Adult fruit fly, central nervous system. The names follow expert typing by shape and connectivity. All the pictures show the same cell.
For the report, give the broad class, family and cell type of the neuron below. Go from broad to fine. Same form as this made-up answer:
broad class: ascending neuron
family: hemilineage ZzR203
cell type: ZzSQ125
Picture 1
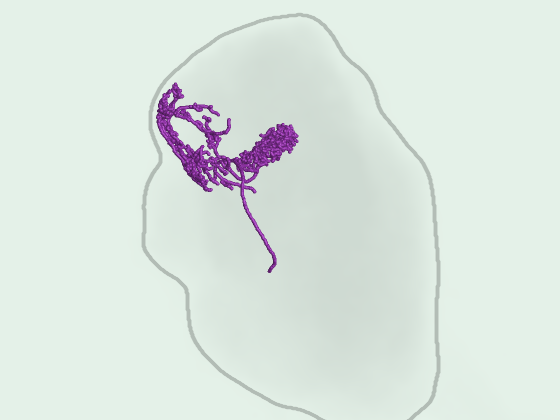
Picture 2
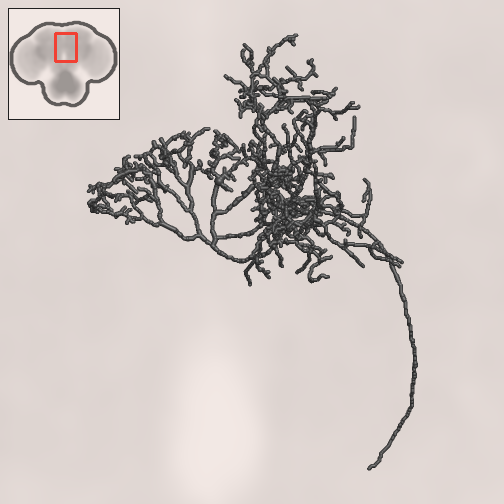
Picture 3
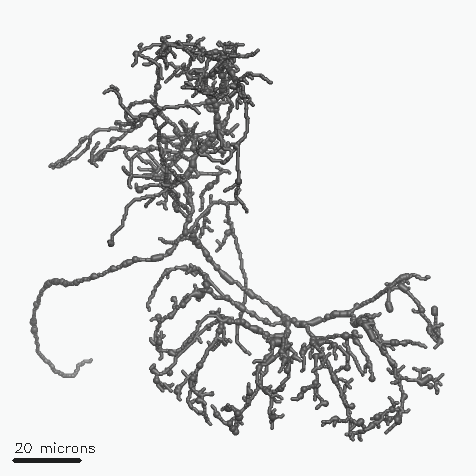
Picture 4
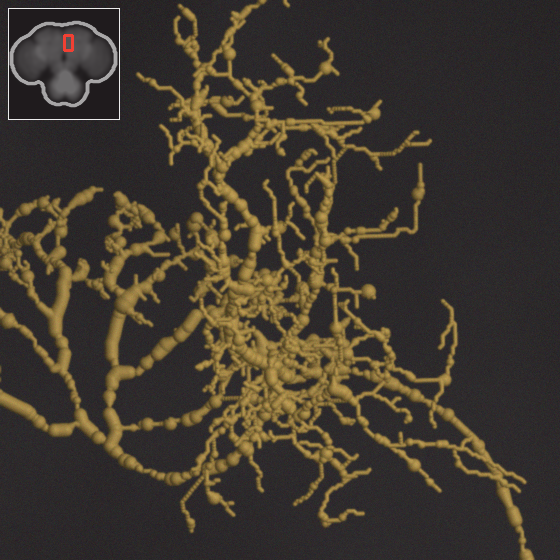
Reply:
broad class: central-brain intrinsic neuron
family: hemilineage LALv1_dorsal
cell type: FB4H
